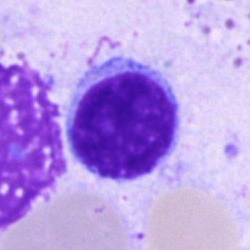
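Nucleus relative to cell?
Fills most of it; thin cytoplasmic rim only.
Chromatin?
Dense, stains dark purple.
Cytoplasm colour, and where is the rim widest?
Pale blue; widest along the top.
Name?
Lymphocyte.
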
